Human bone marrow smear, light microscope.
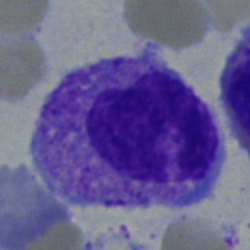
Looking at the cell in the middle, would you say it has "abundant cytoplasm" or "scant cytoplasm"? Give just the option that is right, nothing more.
Abundant cytoplasm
